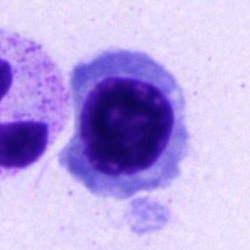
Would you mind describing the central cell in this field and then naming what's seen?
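The central cell has an irregular outline, its edge raised into blunt bulges. Its chromatin stains a dense, dark purple. No granules can be made out in the cytoplasm. Immediately to its left lies a cell carrying pink-purple granules. The central cell is an erythroblast.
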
